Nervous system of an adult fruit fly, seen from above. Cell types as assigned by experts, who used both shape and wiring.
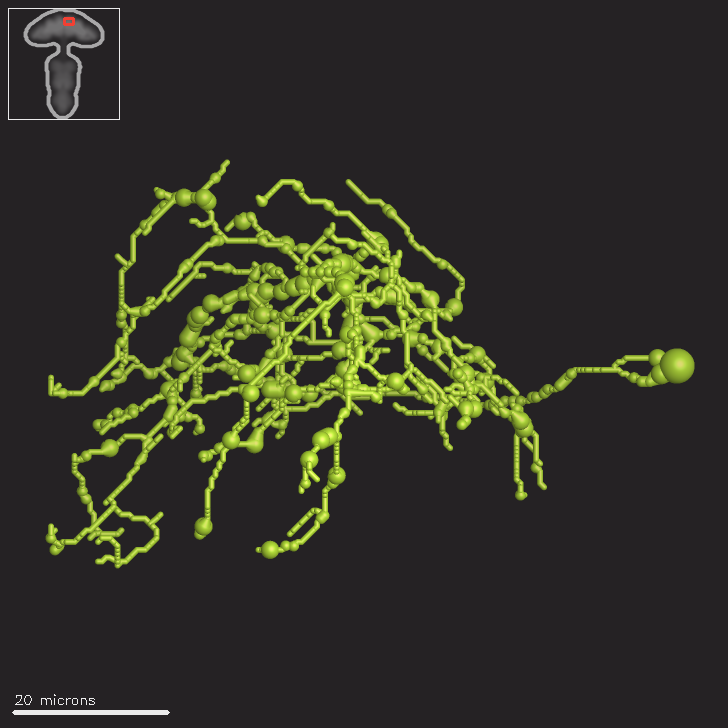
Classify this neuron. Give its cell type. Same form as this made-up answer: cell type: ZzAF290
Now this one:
cell type: GNG407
